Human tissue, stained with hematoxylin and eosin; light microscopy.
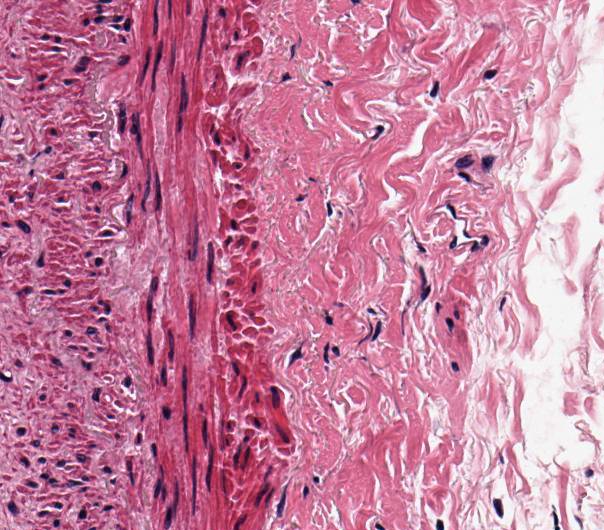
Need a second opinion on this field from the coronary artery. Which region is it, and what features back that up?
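What I'm looking at here is the tunica adventitia. The right half settles it: wavy, pale pink collagen bundles with only sparse dark nuclei between them.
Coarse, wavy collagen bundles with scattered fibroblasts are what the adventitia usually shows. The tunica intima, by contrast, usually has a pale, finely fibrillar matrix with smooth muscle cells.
The tissue lies in layers, as vertical bands from top to bottom; just left of centre runs a narrow band of deep red spindle cells with elongated nuclei. At the far right edge, white empty spaces loosely separate the collagen fibres.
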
